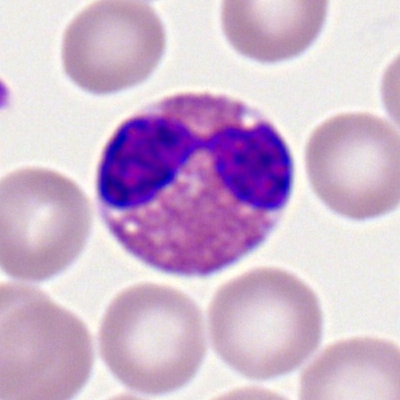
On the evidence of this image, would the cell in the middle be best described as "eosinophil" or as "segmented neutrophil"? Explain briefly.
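Eosinophil. Deciding point: the nucleus has two lobes joined by a narrow band.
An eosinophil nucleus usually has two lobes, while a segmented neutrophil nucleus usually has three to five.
Lobes lie across the upper half of the cell. Cytoplasm filled with pinkish granules. Cell surface smooth, no projections.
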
